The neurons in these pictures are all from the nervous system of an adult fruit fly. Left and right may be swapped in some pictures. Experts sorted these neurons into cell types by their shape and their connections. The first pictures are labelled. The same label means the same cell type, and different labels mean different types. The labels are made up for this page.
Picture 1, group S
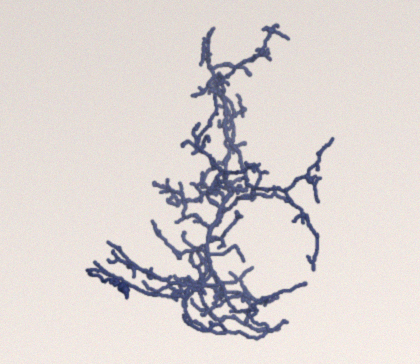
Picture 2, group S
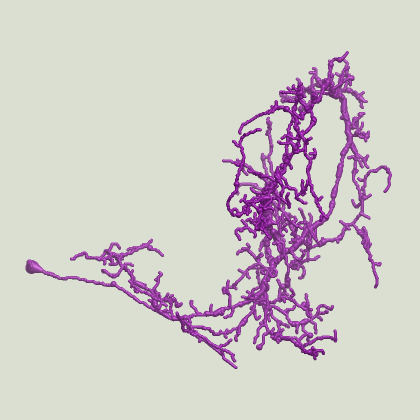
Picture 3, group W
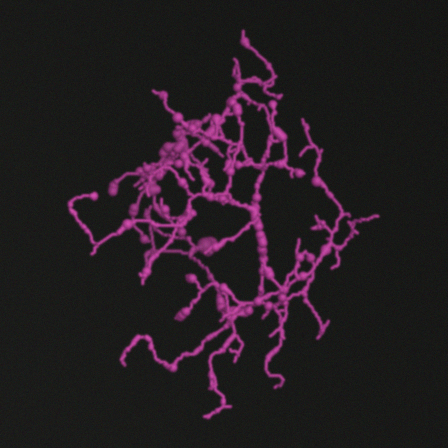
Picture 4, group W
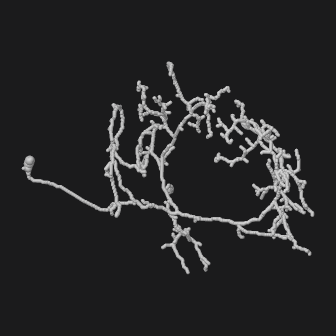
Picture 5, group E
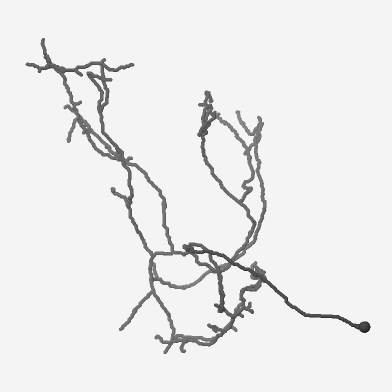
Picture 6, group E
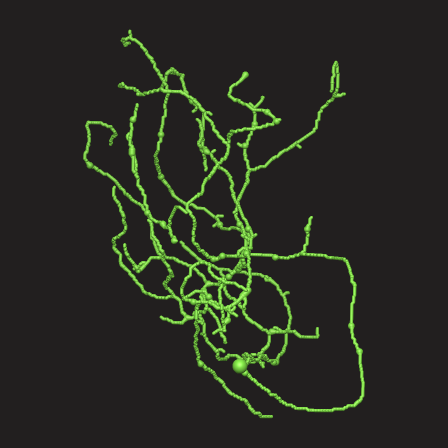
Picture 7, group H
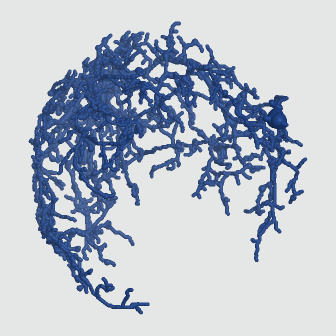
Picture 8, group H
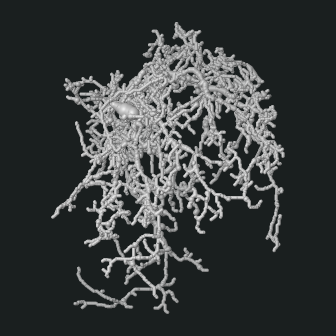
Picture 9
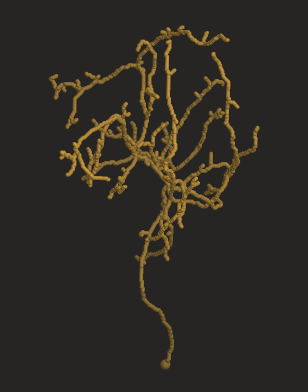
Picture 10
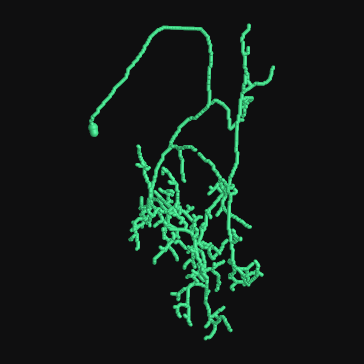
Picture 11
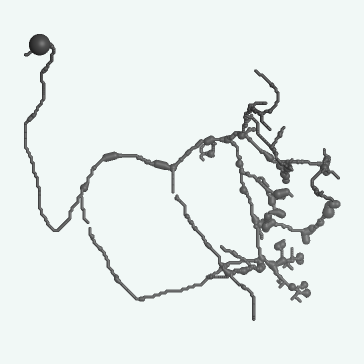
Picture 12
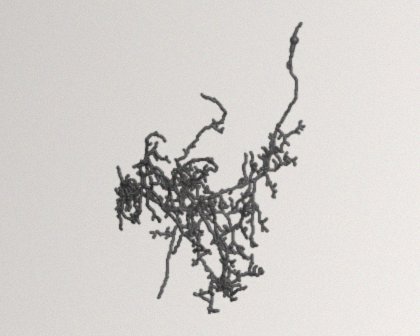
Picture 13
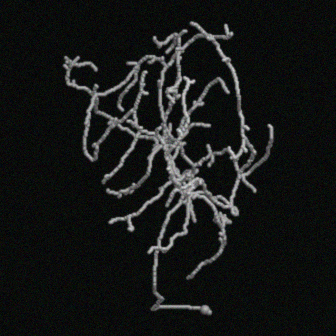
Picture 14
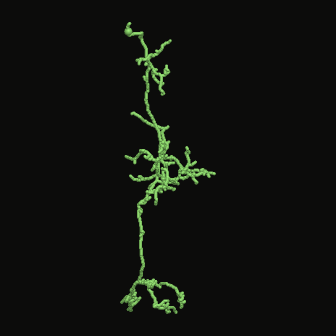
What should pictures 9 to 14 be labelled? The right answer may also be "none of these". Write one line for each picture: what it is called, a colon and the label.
9: group E
10: none of these
11: none of these
12: group S
13: group E
14: group W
